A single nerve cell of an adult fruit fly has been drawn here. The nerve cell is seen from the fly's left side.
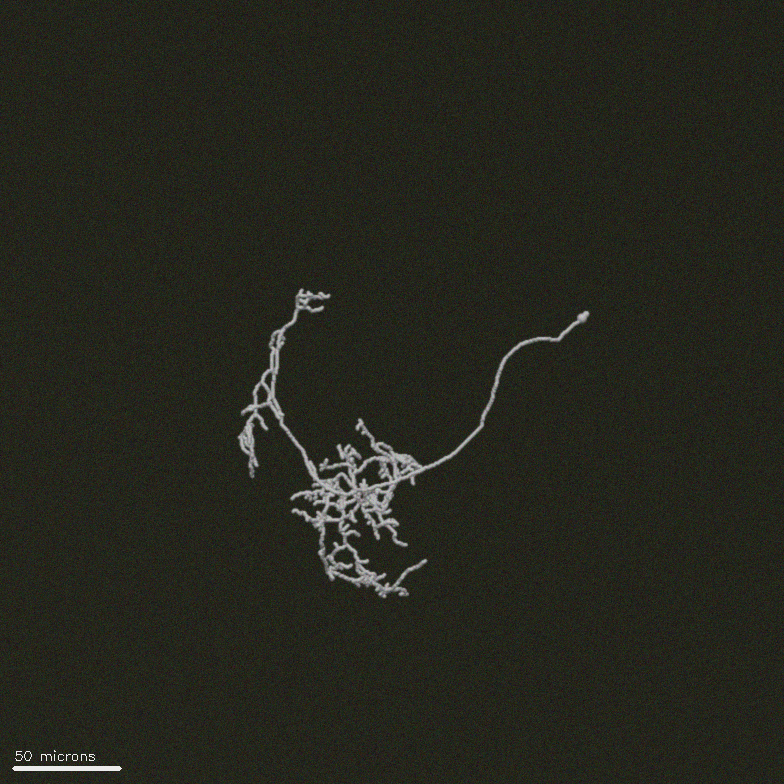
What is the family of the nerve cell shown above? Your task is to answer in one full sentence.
The family to which the nerve cell belongs is hemilineage VLPp1.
